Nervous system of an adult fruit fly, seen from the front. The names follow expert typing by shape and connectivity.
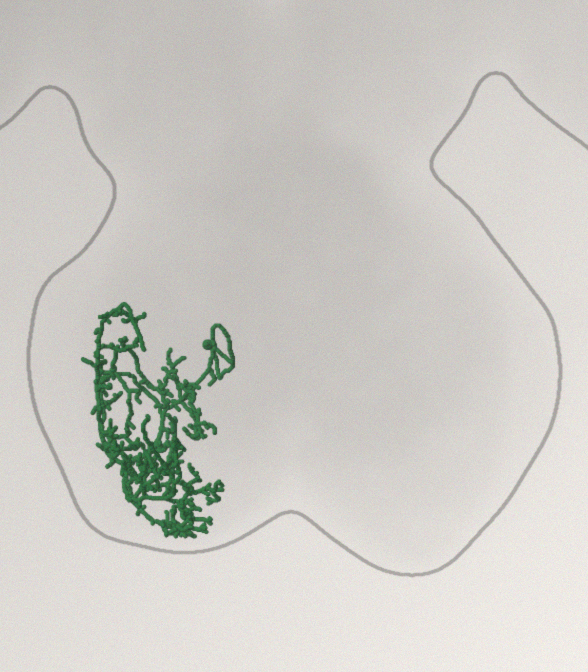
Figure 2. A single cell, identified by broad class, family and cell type: nerve-cord intrinsic neuron; hemilineage 03A; IN03A033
